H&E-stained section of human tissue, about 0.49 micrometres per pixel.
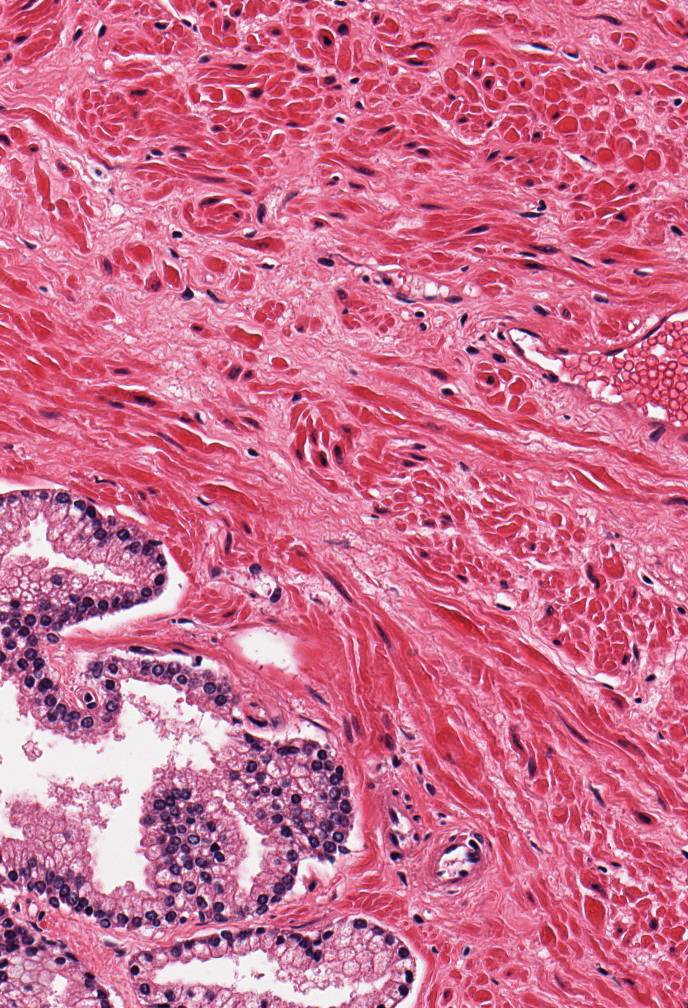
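Prostate: the glands sit in the lower left, with stroma filling the rest of the field. Their epithelium folds into papillary infoldings that project into the lumen. The lining cells are columnar, with pale, finely vacuolated cytoplasm, and their small, round, dark nuclei sit toward the base.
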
